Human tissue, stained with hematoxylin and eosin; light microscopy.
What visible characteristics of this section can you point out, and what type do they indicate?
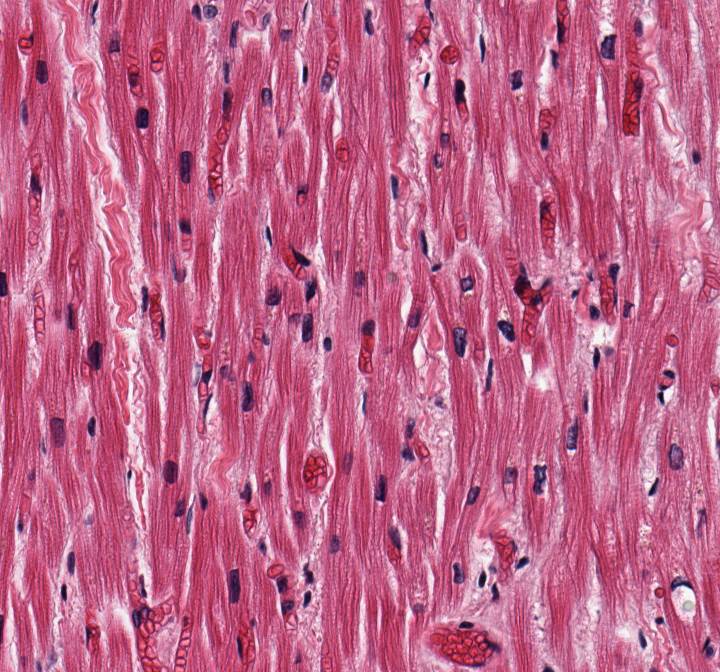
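Follow the muscle fibres and you'll see some branch and join their neighbours. Their nuclei sit in the centre, oval and elongated along the fibre's length. The cytoplasm is deep pink, with fine lengthwise fibrils. What you are looking at is atrial appendage of the heart.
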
